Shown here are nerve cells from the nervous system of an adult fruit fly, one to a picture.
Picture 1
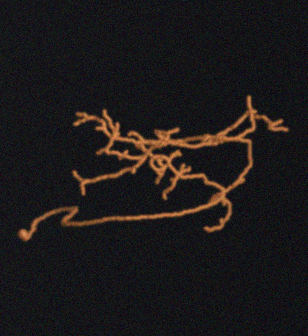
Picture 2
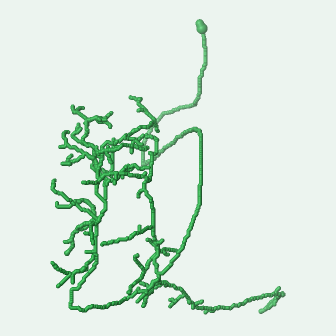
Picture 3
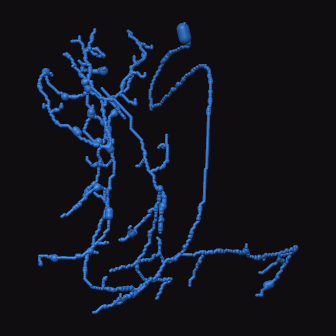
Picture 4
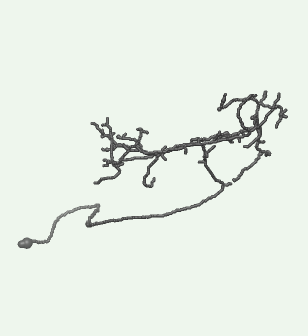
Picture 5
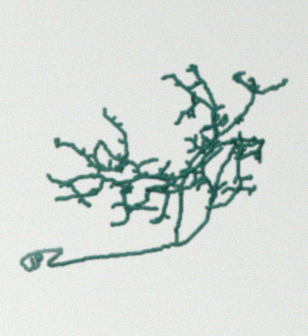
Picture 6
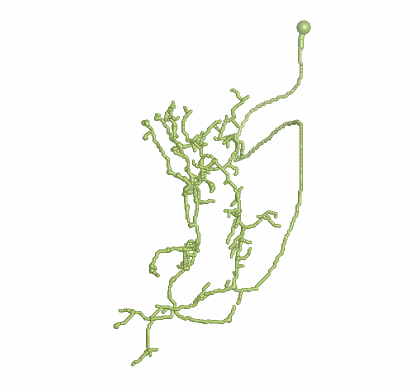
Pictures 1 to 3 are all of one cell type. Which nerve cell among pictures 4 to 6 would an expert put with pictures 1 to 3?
6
